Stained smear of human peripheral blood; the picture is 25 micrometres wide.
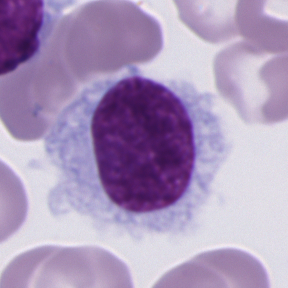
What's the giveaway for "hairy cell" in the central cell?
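Hairy cell: cytoplasmic edge ragged, with many fine fringe-like projections all around.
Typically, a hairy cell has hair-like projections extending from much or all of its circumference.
The fringe running all around the edge matches that. Cytoplasm pale greyish-blue. Cell about 15 micrometres across. Nucleus oval, about 12 by 9 micrometres, filling about 50% of the cell's area and lying slightly toward the right. Chromatin dark purple, finely mottled.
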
